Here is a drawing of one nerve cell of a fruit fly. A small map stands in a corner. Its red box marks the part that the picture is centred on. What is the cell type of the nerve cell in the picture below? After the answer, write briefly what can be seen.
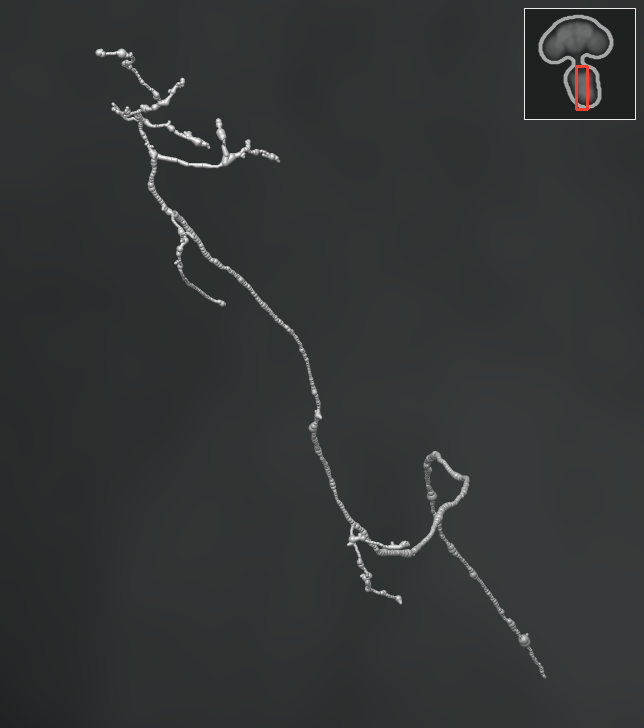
It is of cell type SNpp01. This is a sensory neuron entering the nerve cord. In this view it is taller than it is wide.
